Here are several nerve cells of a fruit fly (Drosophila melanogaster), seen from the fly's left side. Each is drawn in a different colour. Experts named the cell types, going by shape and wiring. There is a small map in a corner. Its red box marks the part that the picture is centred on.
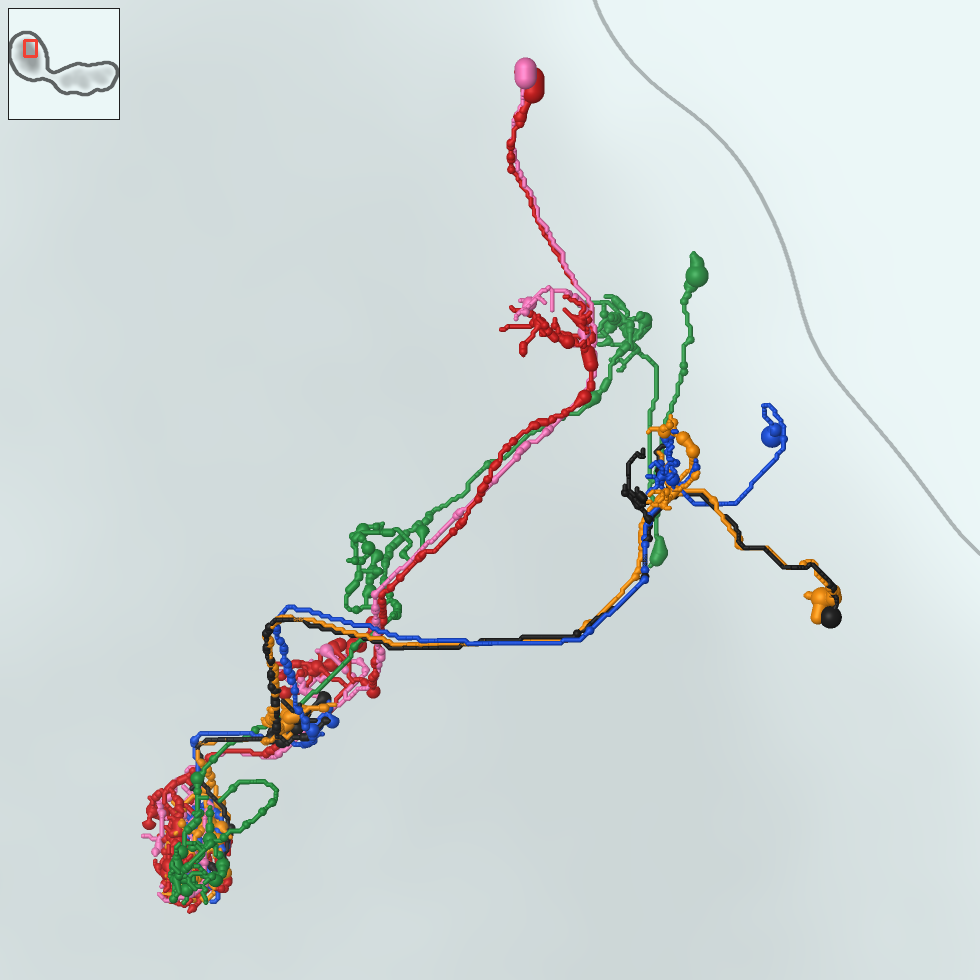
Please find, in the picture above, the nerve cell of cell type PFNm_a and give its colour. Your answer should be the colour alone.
red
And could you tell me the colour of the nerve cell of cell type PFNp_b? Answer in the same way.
pink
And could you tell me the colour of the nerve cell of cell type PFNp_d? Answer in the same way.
black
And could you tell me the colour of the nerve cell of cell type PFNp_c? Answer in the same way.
orange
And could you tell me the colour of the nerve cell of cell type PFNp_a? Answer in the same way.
blue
